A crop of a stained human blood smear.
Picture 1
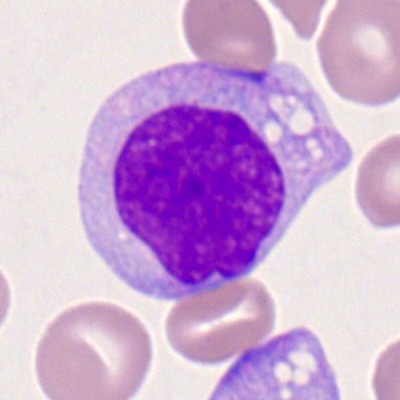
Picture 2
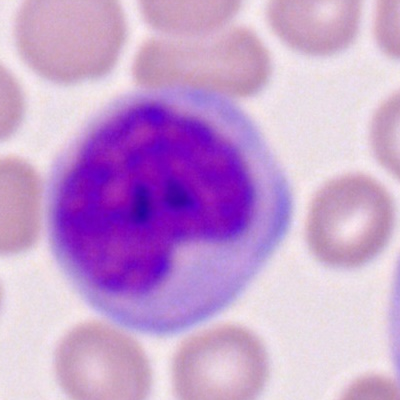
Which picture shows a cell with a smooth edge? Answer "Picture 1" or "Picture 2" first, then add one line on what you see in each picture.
Picture 2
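Picture 1: The cell outline is mostly rounded but juts out in a blunt point on the right side.
Picture 2: The cell has a smooth, roughly round outline.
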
